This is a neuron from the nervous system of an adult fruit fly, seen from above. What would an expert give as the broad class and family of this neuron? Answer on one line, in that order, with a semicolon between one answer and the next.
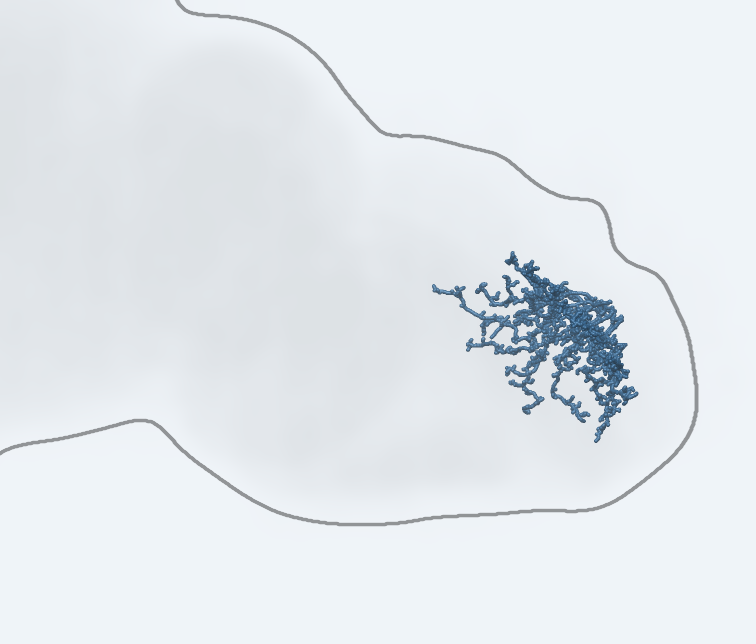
optic-lobe intrinsic neuron; Dm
